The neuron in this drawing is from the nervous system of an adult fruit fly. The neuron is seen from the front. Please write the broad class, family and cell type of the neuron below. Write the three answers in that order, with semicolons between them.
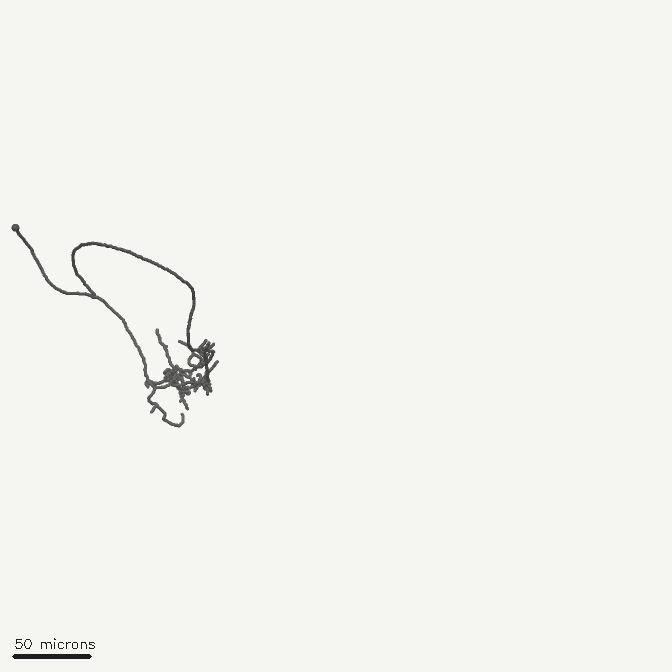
central-brain intrinsic neuron; hemilineage SLPa&l1_lateral; WED039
